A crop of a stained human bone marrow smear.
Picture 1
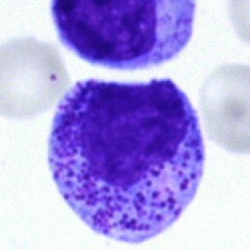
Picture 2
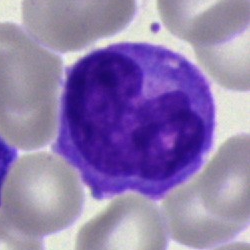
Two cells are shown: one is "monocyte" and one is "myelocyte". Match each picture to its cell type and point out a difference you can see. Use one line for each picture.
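Picture 1: myelocyte. The cytoplasm holds many purple-red granules.
Picture 2: monocyte. No distinct granules can be seen in the cytoplasm.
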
